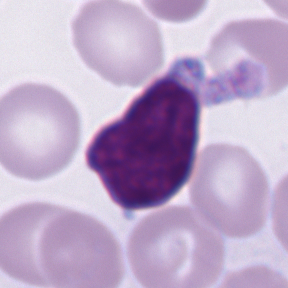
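Typical lymphocyte: nucleus filling almost the entire cell, chromatin dense and dark purple throughout. Cytoplasm free of visible granules; no vacuoles anywhere in the cell.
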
